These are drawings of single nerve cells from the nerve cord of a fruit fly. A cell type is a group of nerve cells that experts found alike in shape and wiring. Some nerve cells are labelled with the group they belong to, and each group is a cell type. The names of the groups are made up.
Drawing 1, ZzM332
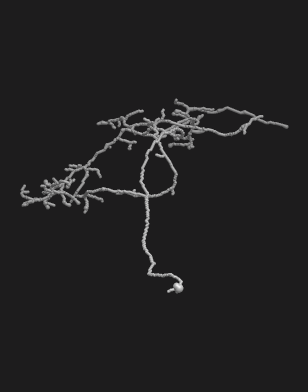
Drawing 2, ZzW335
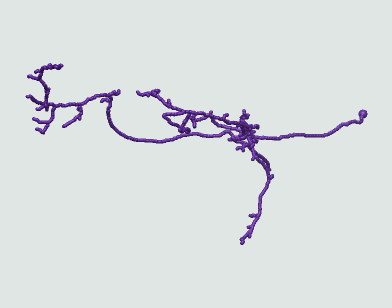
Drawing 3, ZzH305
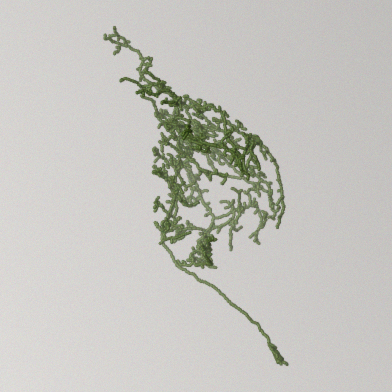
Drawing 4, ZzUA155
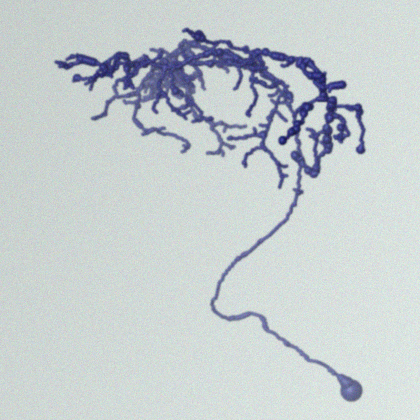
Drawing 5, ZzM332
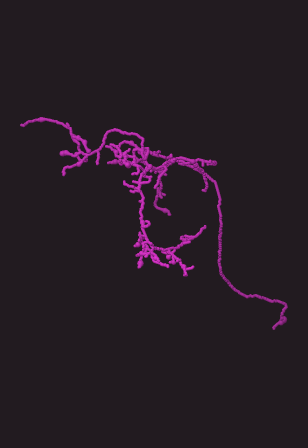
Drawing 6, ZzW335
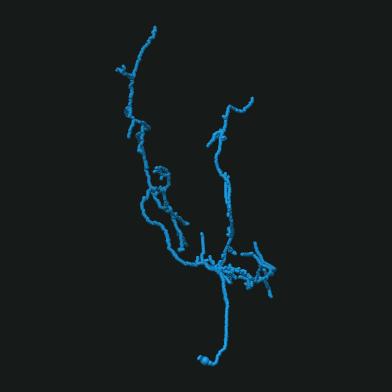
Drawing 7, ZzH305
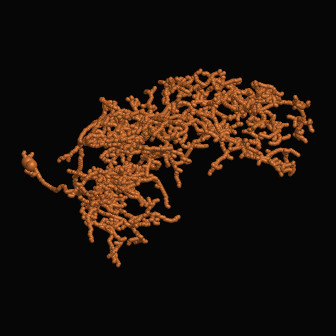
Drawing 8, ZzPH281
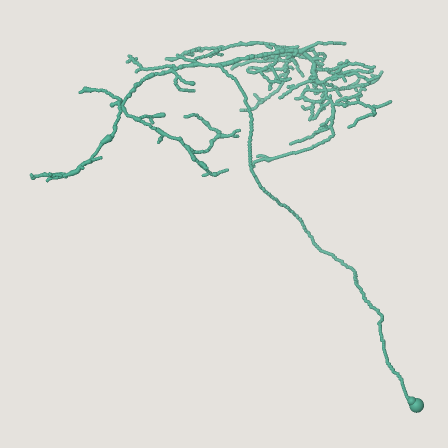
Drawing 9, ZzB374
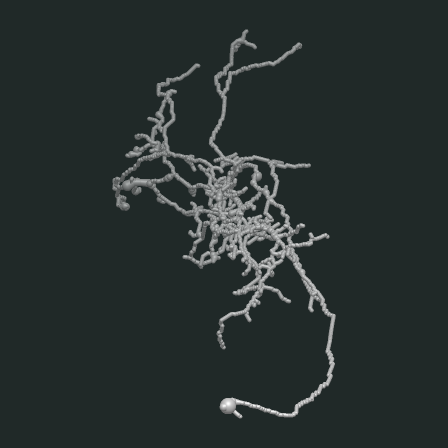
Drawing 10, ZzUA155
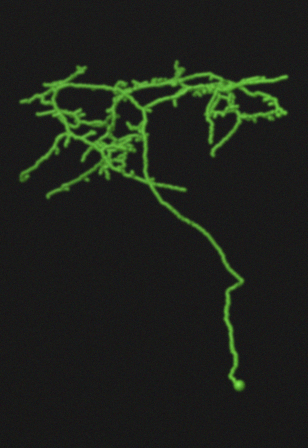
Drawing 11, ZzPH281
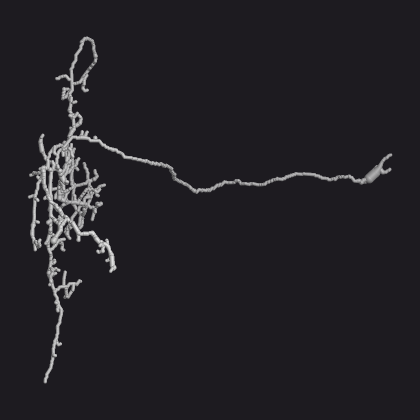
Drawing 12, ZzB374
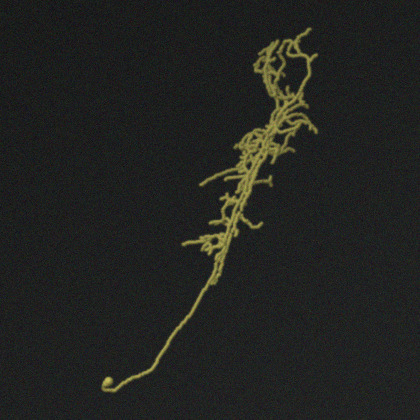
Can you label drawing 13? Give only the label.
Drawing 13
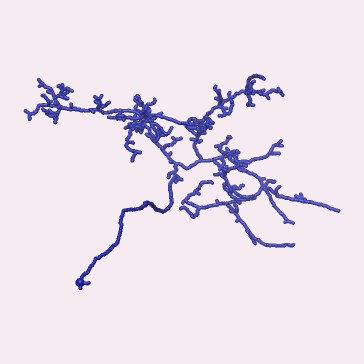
ZzUA155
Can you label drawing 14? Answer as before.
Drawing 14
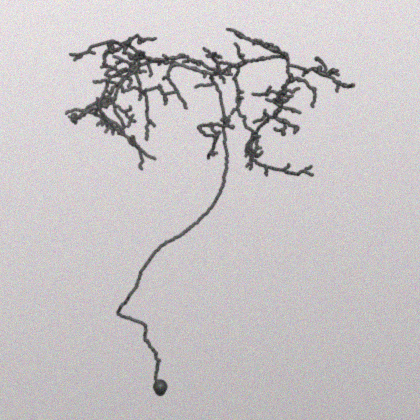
ZzUA155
